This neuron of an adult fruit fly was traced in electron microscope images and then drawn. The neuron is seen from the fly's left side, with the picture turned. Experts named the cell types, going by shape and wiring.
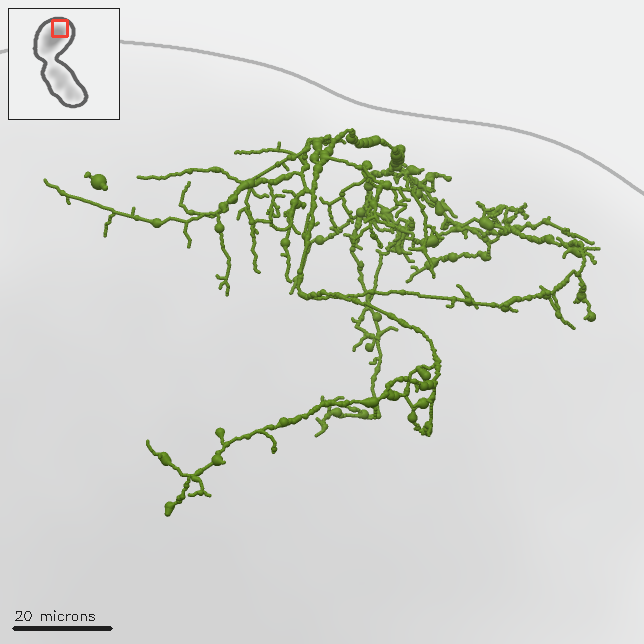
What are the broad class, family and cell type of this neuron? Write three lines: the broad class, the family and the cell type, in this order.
central-brain intrinsic neuron
hemilineage SMPad1
SMP703m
